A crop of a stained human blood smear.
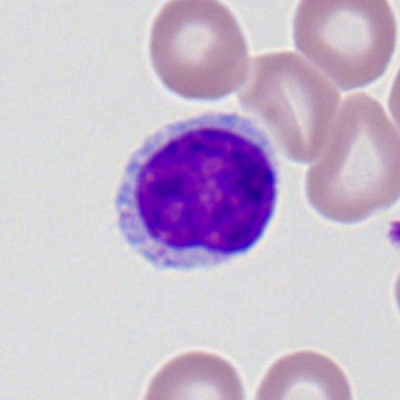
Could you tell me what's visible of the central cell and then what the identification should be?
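In the central cell, the chromatin is clumped into darker and paler patches. The cytoplasm is pale blue, and its rim is widest on the left side. A few fine reddish-purple granules lie within this cytoplasm. The cell is a lymphocyte.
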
